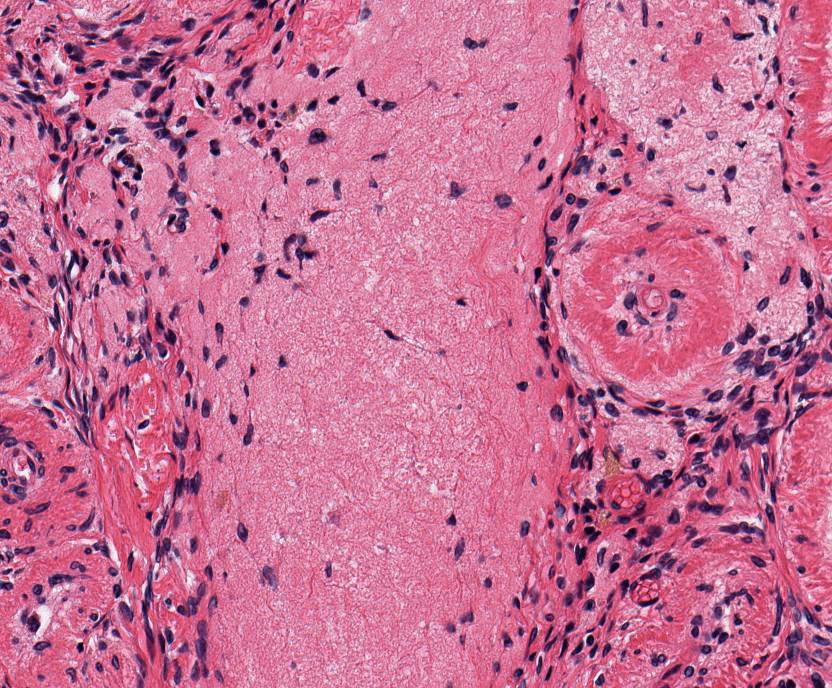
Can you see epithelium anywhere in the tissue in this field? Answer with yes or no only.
No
